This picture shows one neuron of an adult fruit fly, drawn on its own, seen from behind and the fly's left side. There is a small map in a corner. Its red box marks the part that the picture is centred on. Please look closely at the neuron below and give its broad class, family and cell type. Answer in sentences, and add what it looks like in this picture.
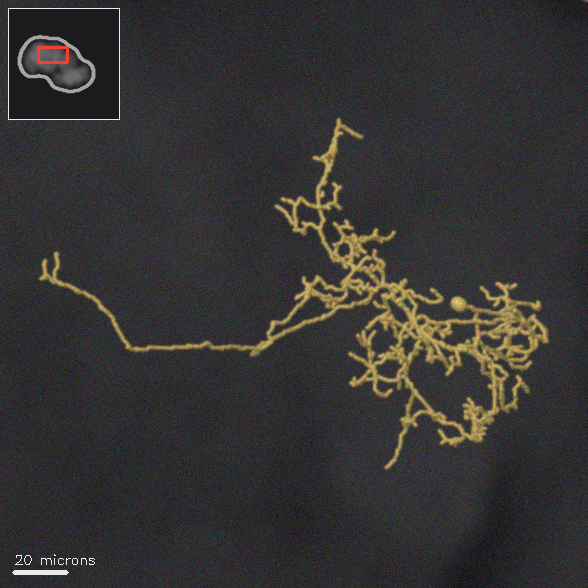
Its broad class is central-brain intrinsic neuron. Its family is hemilineage VLPl&p2_posterior. Its cell type is PVLP124. The cell body can be seen on the right of the picture. By the scale bar it is about 190 microns wide in this view. The picture shows dozens of branch ends.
